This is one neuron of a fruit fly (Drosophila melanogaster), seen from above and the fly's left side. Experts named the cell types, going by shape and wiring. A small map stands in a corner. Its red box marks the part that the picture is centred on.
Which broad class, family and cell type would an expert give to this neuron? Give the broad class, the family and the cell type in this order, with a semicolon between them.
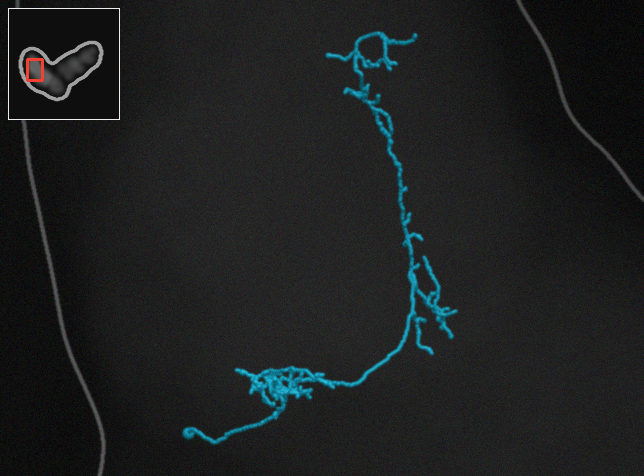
central-brain intrinsic neuron; hemilineage LALa1_posterior; WEDPN17_a1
